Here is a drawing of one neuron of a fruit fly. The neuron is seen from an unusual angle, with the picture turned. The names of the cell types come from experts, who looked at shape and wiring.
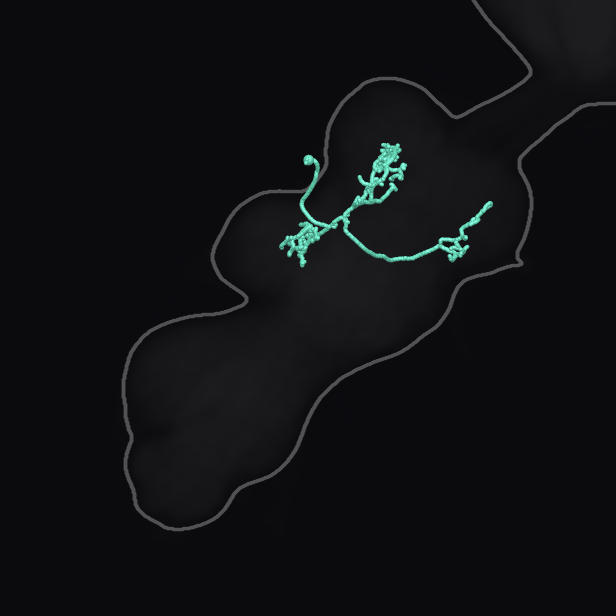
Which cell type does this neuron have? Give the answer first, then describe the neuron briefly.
The cell type is IN08B037. This is a nerve-cord intrinsic neuron. The cell body can be seen at the top of the picture. In this view it is wider than it is tall.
